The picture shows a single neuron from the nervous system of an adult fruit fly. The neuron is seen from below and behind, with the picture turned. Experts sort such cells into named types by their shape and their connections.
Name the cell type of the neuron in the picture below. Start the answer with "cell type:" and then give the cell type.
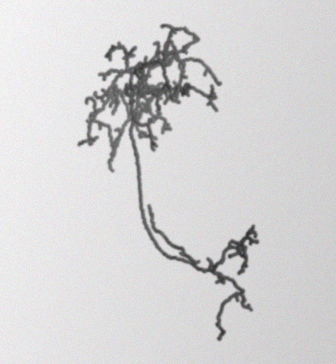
cell type: AVLP198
